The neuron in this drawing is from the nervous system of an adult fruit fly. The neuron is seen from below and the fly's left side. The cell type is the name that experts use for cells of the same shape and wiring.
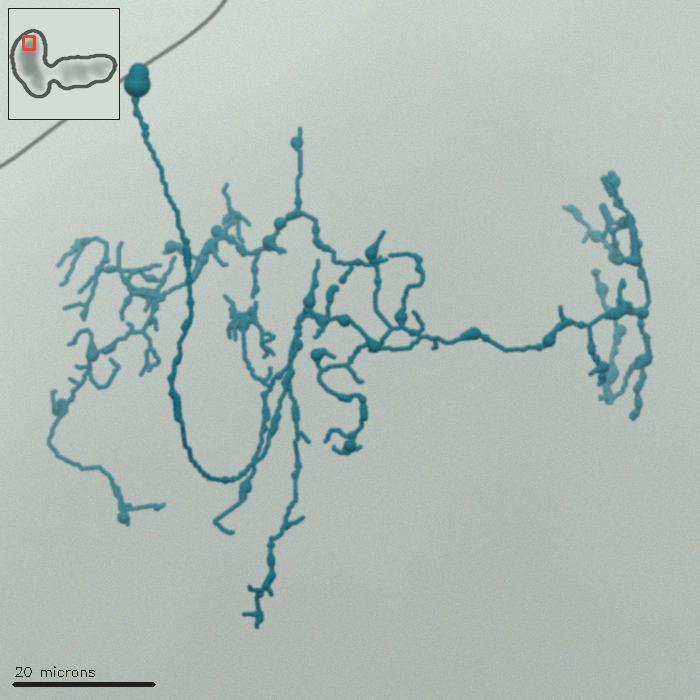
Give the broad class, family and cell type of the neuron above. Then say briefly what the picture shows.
Its broad class is central-brain intrinsic neuron. The family is hemilineage LHl4_dorsal. The cell type is CB3016. It lies in the brain. From left to right in the picture it spans about 85 microns. The picture shows dozens of branch ends.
